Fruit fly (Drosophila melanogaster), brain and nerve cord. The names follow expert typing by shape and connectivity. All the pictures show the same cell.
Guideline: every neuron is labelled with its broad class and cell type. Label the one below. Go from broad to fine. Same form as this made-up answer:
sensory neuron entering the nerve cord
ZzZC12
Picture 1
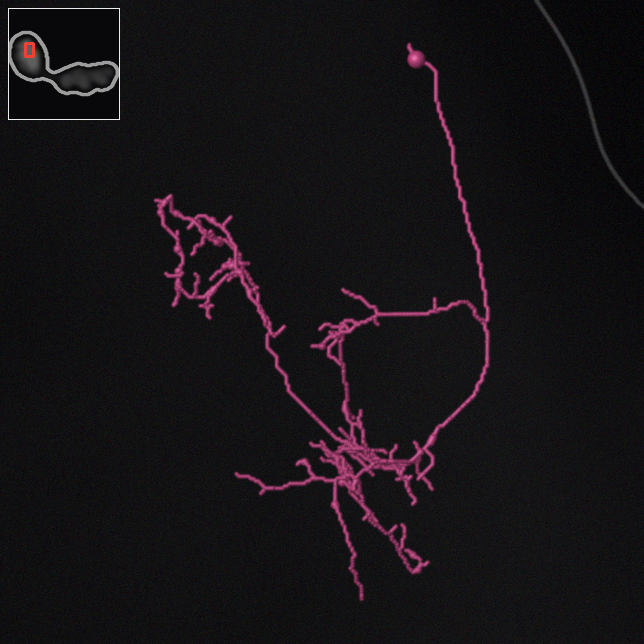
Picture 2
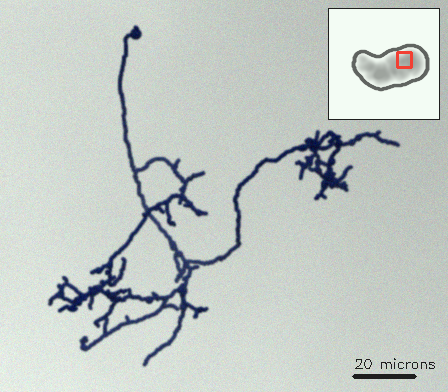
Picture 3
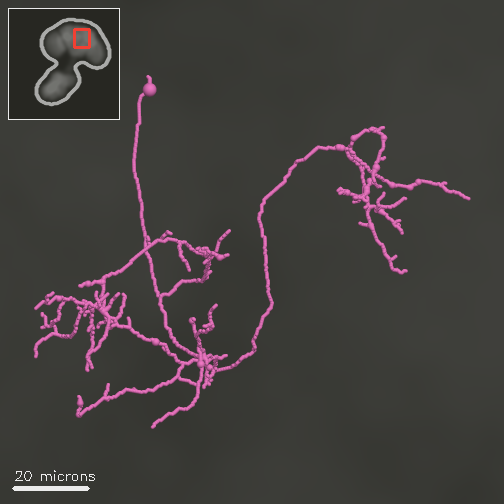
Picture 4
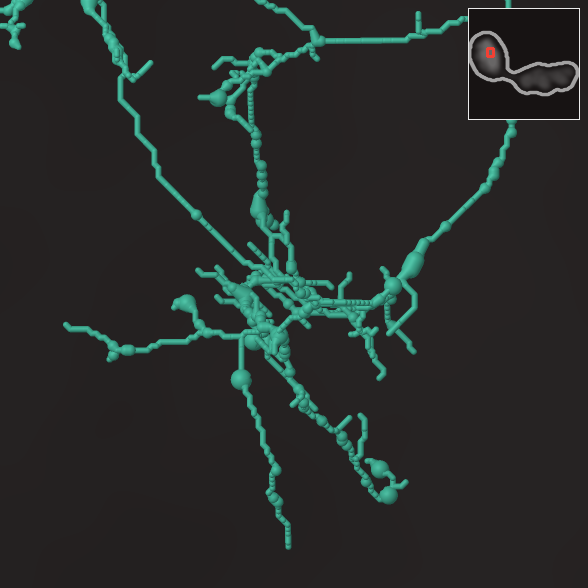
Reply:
central-brain intrinsic neuron
CB1252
